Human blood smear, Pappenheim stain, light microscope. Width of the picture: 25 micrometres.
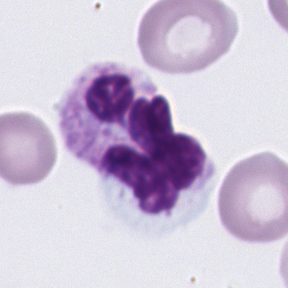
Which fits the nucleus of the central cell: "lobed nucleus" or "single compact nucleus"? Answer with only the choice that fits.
Lobed nucleus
